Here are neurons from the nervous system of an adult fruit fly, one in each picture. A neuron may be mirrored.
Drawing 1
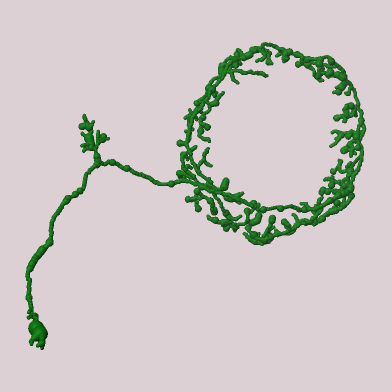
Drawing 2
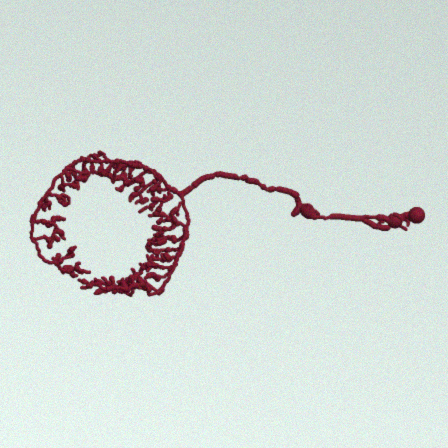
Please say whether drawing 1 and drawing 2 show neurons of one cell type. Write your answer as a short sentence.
They are of different cell types.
